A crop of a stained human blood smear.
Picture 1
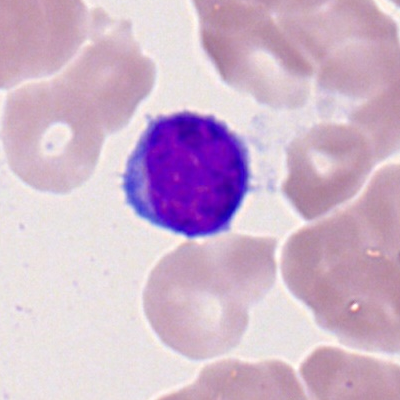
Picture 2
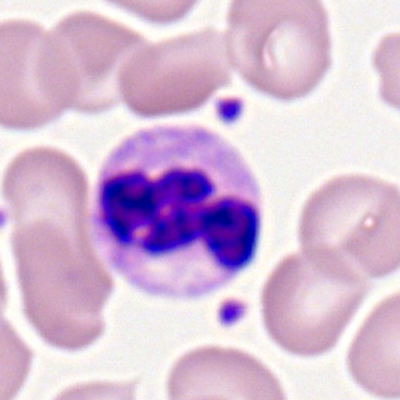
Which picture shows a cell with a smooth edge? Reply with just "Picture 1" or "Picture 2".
Picture 2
